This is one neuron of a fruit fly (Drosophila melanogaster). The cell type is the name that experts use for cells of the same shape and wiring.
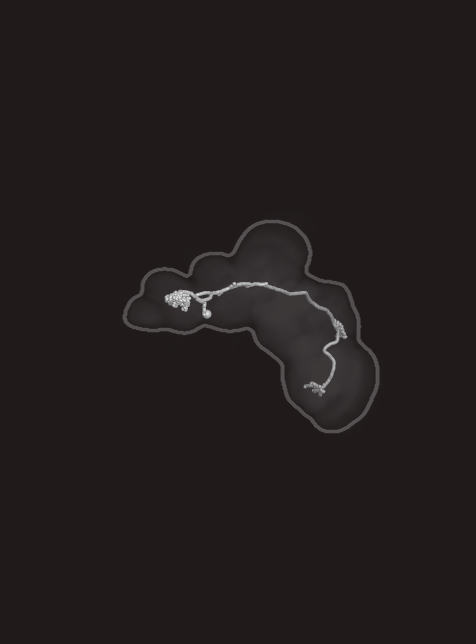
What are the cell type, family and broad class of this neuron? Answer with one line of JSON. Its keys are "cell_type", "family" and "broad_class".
{"cell_type": "AN17A062", "family": "hemilineage 17A", "broad_class": "ascending neuron"}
